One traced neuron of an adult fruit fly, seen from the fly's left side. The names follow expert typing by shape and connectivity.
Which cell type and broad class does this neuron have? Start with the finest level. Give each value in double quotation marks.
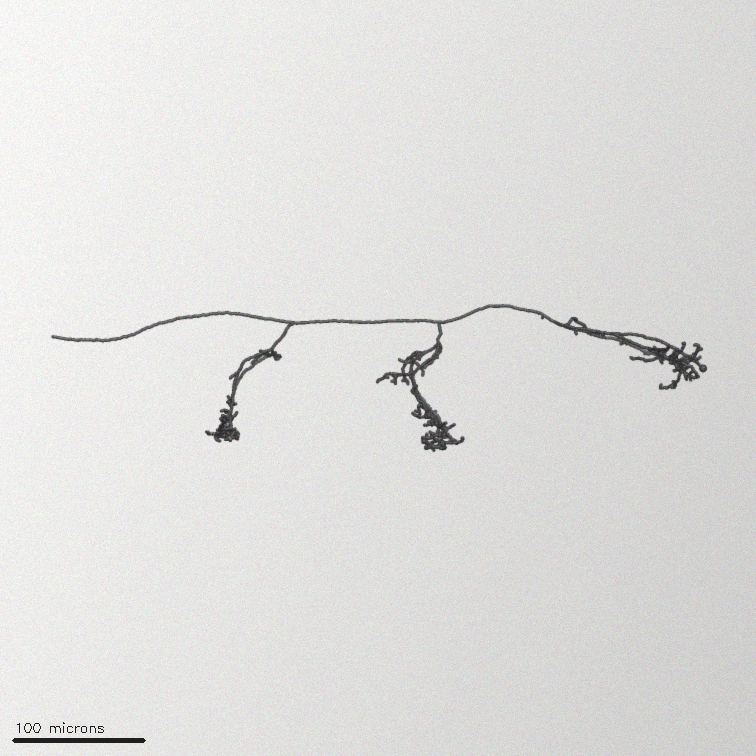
"ANXXX127", "ascending neuron"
